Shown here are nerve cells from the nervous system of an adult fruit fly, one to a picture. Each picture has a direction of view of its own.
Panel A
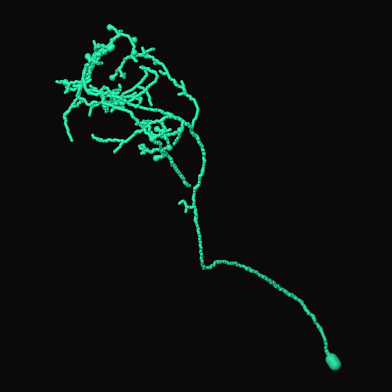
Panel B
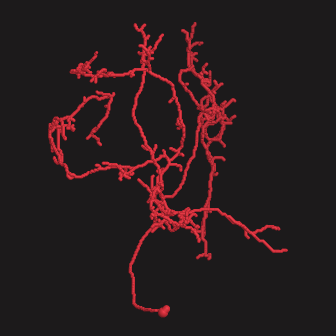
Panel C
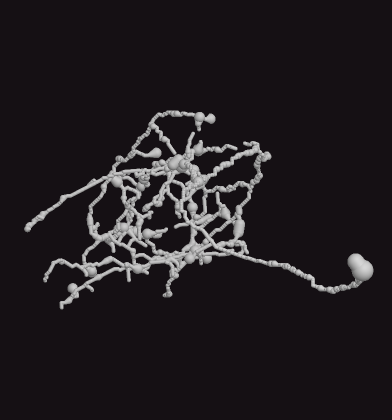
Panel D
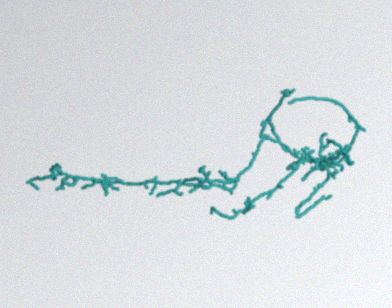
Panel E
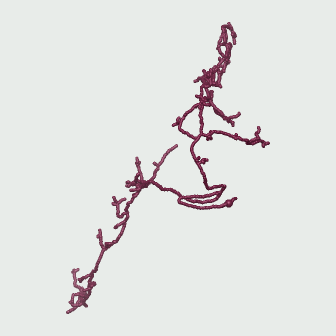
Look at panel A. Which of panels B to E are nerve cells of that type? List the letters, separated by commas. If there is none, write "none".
C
